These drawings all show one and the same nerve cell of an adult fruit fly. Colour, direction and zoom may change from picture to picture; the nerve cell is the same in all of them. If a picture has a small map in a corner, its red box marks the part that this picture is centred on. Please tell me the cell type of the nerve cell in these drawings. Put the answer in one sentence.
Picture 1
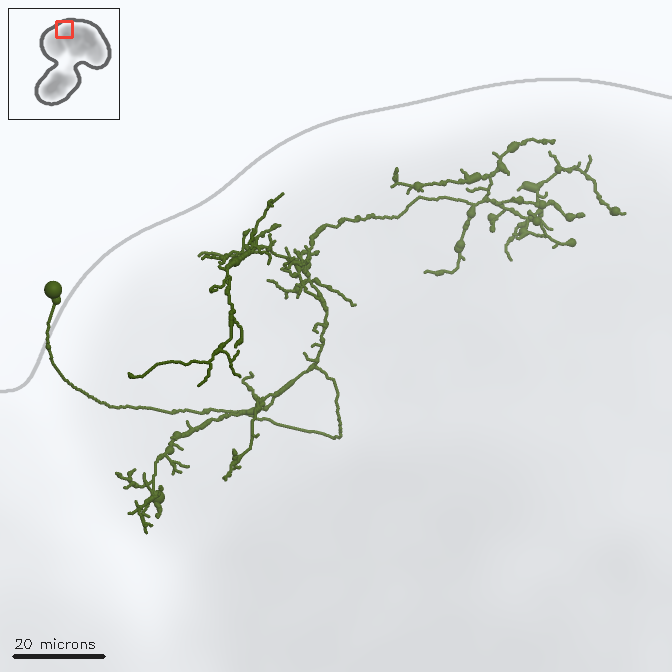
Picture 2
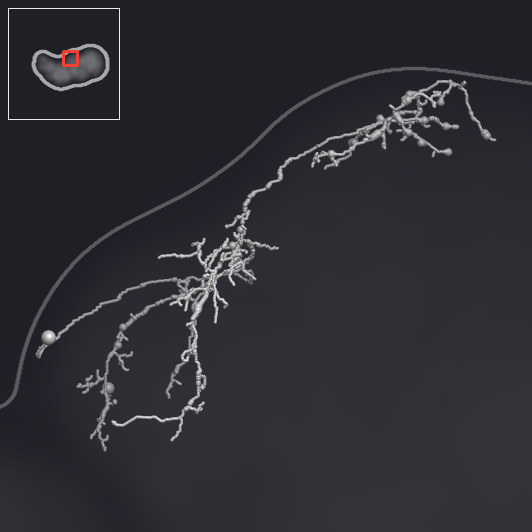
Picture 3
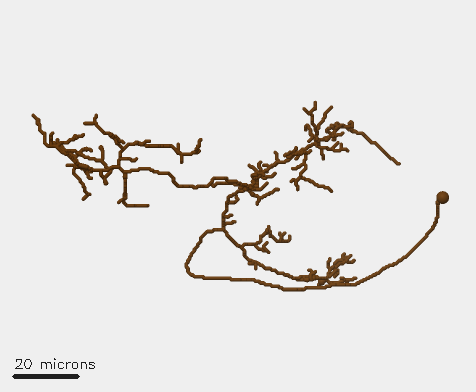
The cell type is LHPV6a9_b.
